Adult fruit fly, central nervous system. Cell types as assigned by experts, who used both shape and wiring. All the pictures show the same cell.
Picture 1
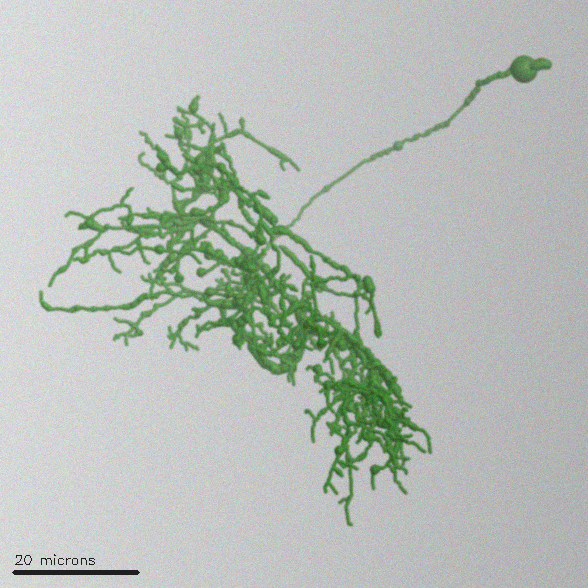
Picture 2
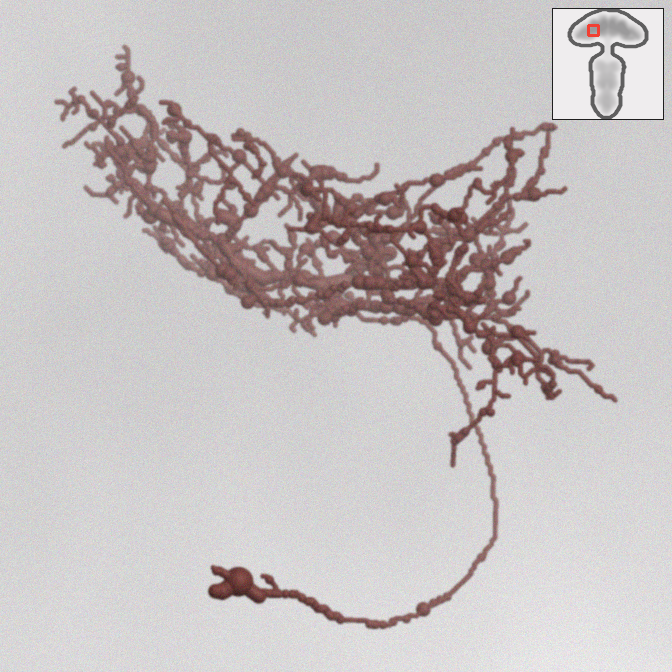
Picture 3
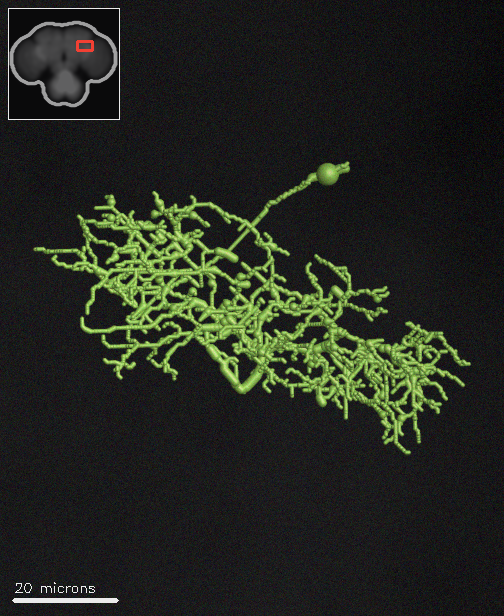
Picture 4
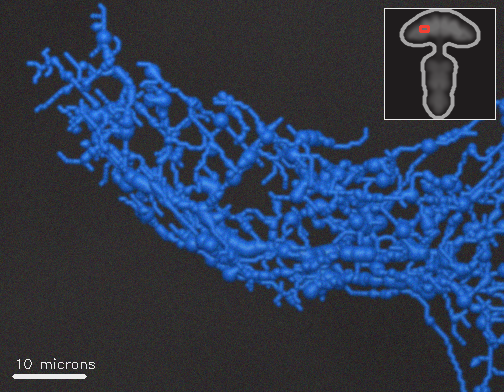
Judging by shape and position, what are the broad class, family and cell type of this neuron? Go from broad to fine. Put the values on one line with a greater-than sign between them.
central-brain intrinsic neuron > hemilineage VLPp&l1_anterior > PVLP104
